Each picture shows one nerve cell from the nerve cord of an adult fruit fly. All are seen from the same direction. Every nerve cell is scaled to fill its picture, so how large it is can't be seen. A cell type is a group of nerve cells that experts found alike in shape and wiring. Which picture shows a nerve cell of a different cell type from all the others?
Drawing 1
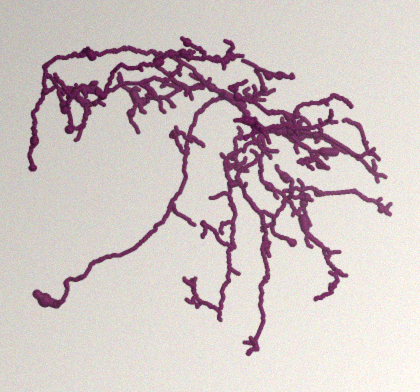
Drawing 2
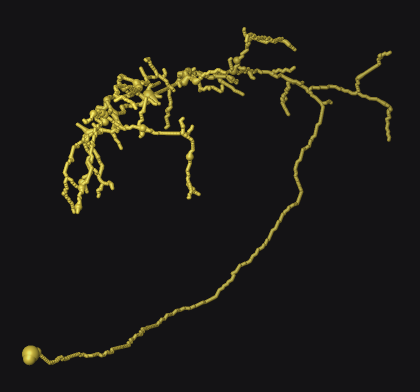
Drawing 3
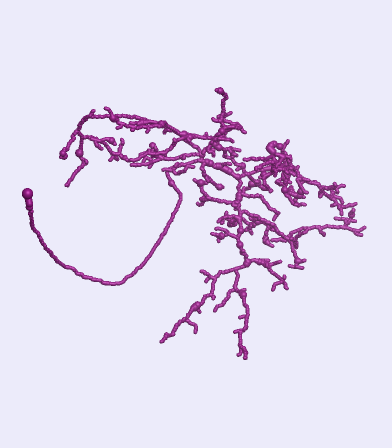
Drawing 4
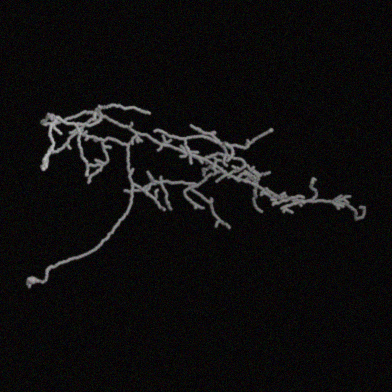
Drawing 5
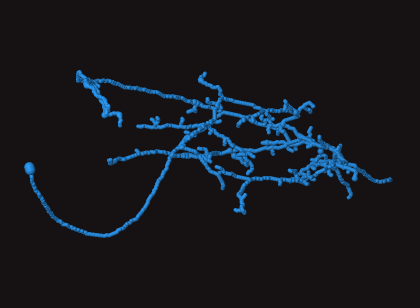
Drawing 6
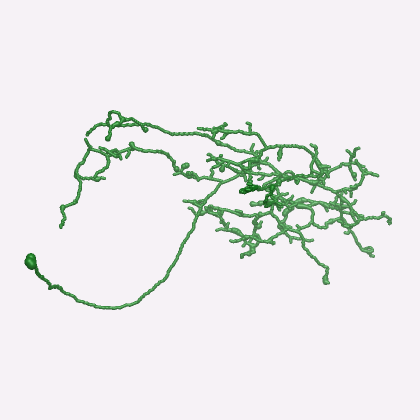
2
